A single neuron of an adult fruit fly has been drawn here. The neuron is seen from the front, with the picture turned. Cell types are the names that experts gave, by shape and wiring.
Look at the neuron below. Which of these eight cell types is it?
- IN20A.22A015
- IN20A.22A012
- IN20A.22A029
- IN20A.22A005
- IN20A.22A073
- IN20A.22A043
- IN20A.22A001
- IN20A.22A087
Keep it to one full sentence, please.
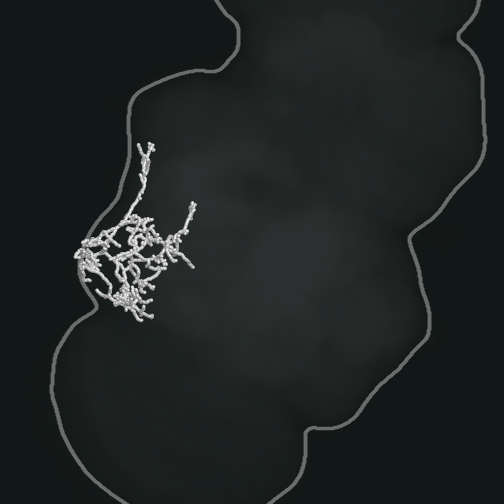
In terms of cell type, the neuron is IN20A.22A012.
